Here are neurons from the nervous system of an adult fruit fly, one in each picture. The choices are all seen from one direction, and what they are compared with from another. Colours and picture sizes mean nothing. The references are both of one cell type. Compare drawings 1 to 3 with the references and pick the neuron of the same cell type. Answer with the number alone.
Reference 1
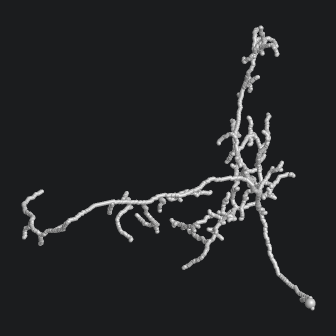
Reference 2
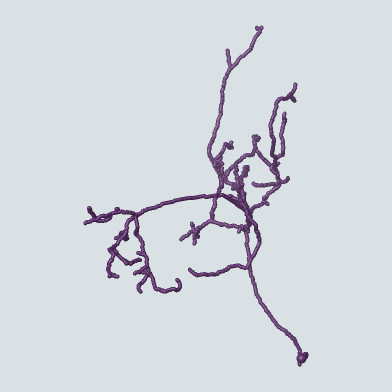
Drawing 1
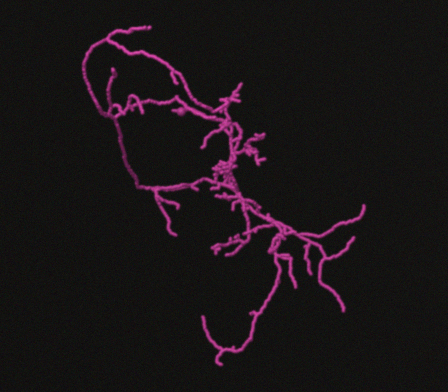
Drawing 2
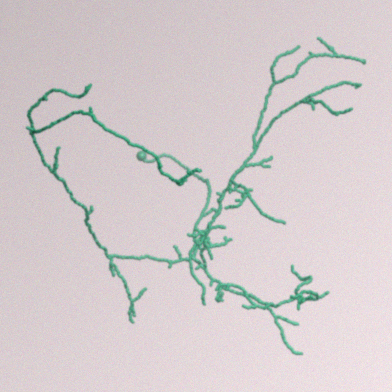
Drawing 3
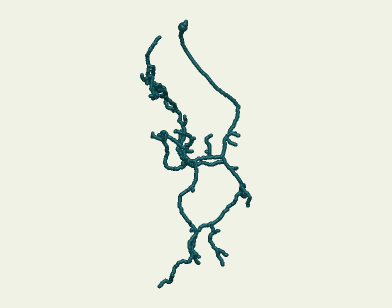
1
